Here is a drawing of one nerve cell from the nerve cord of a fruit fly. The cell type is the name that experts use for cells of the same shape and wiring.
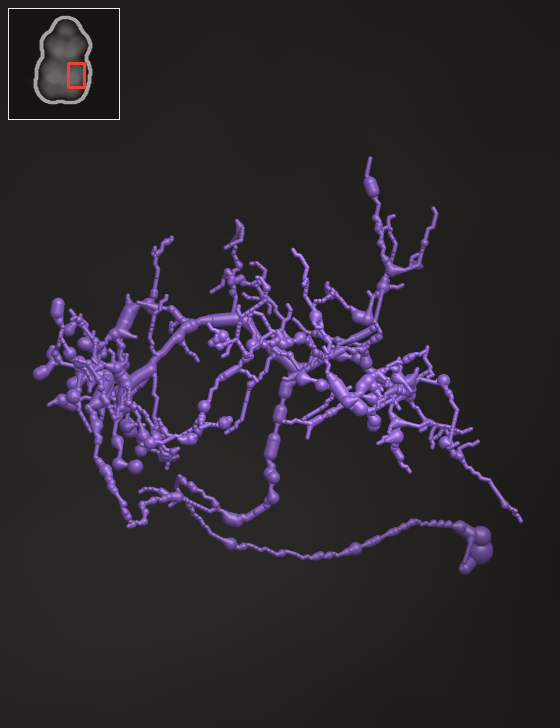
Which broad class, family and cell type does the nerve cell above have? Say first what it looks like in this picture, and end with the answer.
Dozens of branch ends can be seen. As drawn here it is about as wide as it is tall. It is a nerve-cord intrinsic neuron. The family is hemilineage 09A. It is of cell type IN09A026.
